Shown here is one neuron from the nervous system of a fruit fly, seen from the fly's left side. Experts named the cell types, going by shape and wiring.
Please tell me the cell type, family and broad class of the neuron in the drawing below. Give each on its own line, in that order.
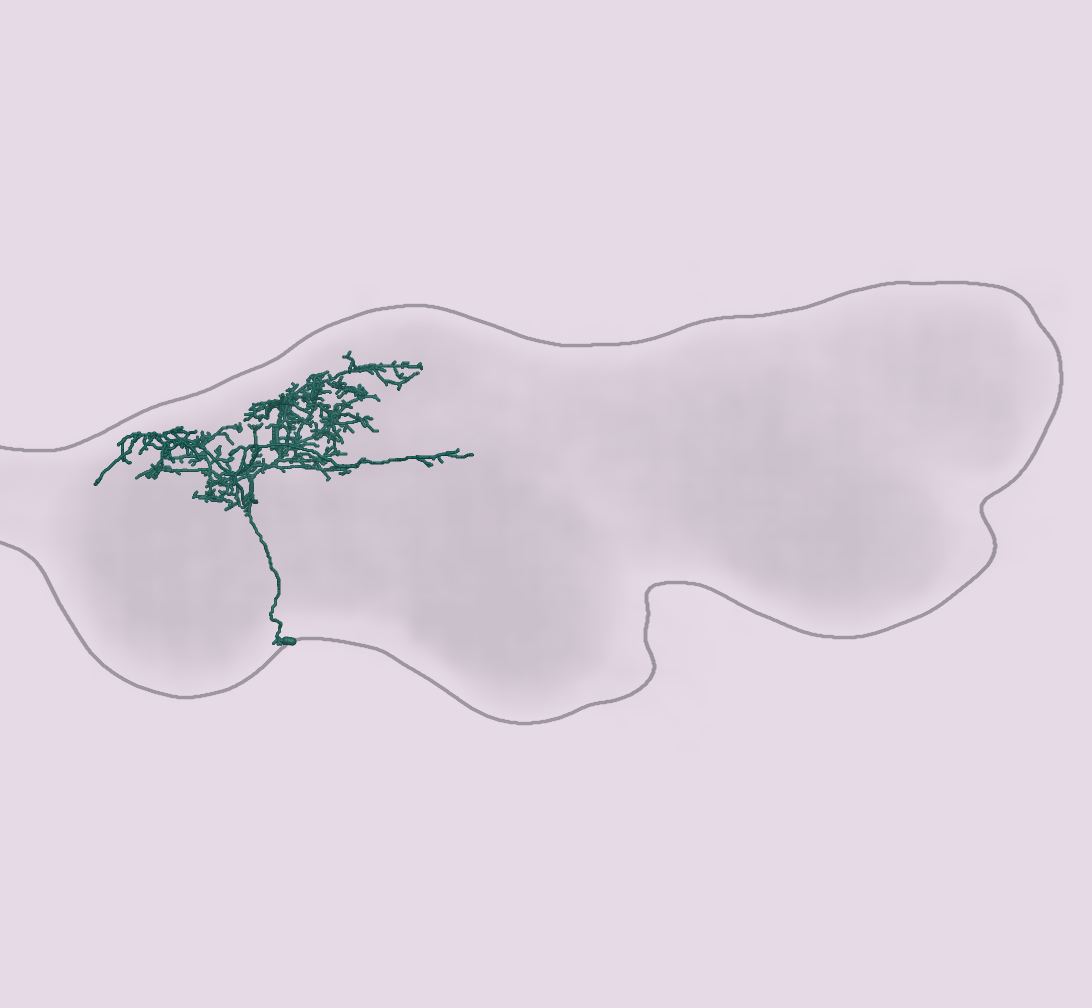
IN06B033
hemilineage 06B
nerve-cord intrinsic neuron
